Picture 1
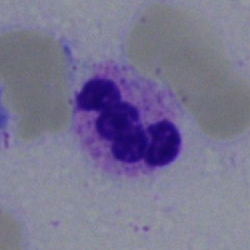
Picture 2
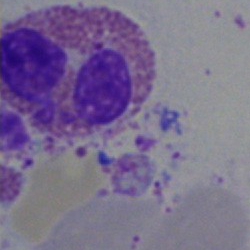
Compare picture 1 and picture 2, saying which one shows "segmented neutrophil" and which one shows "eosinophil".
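The segmented neutrophil is in picture 1; the eosinophil is in picture 2.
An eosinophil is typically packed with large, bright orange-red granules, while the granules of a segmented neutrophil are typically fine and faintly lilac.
Accordingly, the cytoplasm in picture 2 is packed with coarse reddish-pink granules, whereas picture 1 has fine pinkish-violet granules scattered through pale pink cytoplasm.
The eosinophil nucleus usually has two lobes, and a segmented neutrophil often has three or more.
Picture 2 shows two nuclear lobes with a paler, less granular area between them and granular cytoplasm widest above them, while in picture 1 the chain of lobes runs from upper left to lower right.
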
